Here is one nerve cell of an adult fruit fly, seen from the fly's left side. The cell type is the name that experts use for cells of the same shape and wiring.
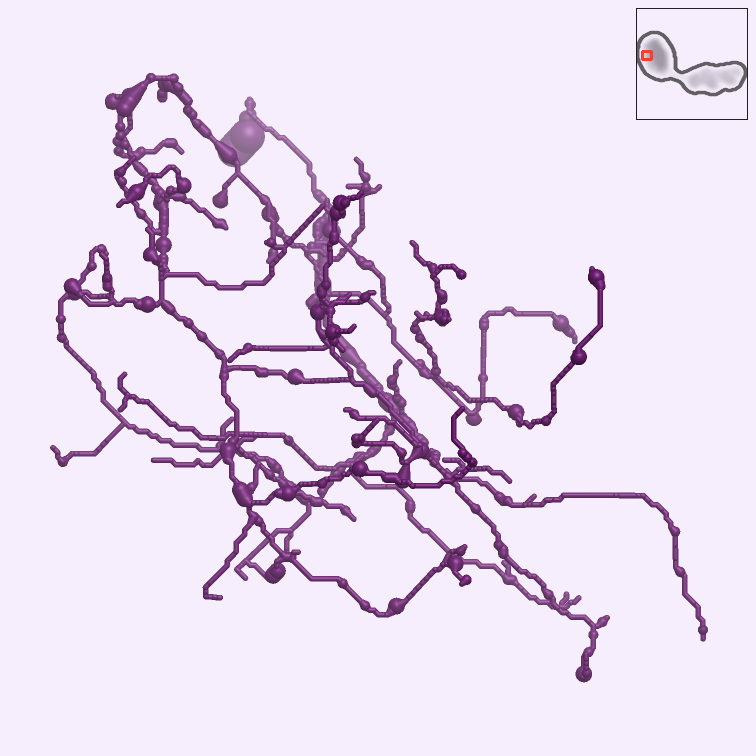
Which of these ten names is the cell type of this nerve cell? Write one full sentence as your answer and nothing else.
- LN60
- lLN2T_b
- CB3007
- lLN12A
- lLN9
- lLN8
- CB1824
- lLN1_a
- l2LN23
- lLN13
The cell type name lLN12A applies to this nerve cell.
